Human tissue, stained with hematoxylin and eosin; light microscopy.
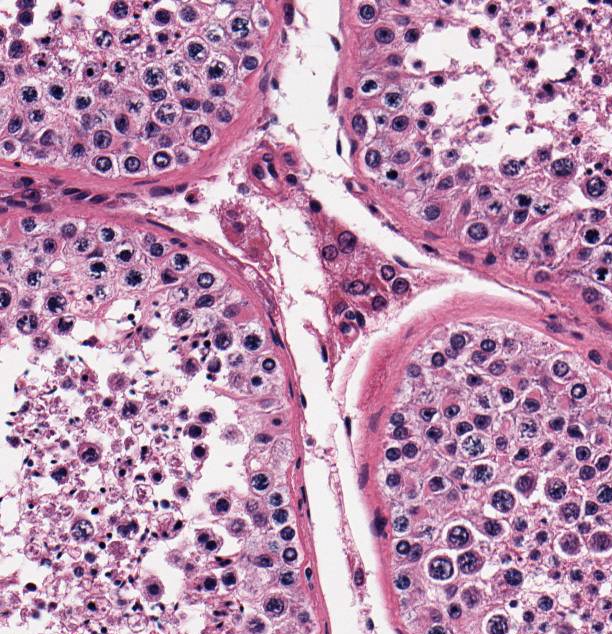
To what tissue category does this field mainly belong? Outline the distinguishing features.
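Seminiferous tubule is the structure shown. First: four rounded profiles are lined by many stacked germ-cell layers.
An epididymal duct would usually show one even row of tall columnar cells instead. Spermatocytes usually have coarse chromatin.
Second: large round spermatocytes with coarse, clumped chromatin lie in the middle layers; third: Leydig cells with pink cytoplasm cluster in the interstitium near the centre.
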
